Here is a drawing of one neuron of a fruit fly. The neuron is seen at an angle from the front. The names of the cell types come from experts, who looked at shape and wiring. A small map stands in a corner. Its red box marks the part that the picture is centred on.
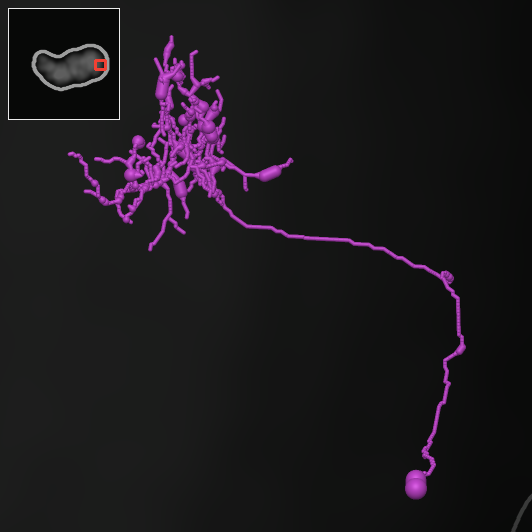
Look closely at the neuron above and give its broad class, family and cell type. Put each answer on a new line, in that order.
optic-lobe intrinsic neuron
Cm
Cm3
